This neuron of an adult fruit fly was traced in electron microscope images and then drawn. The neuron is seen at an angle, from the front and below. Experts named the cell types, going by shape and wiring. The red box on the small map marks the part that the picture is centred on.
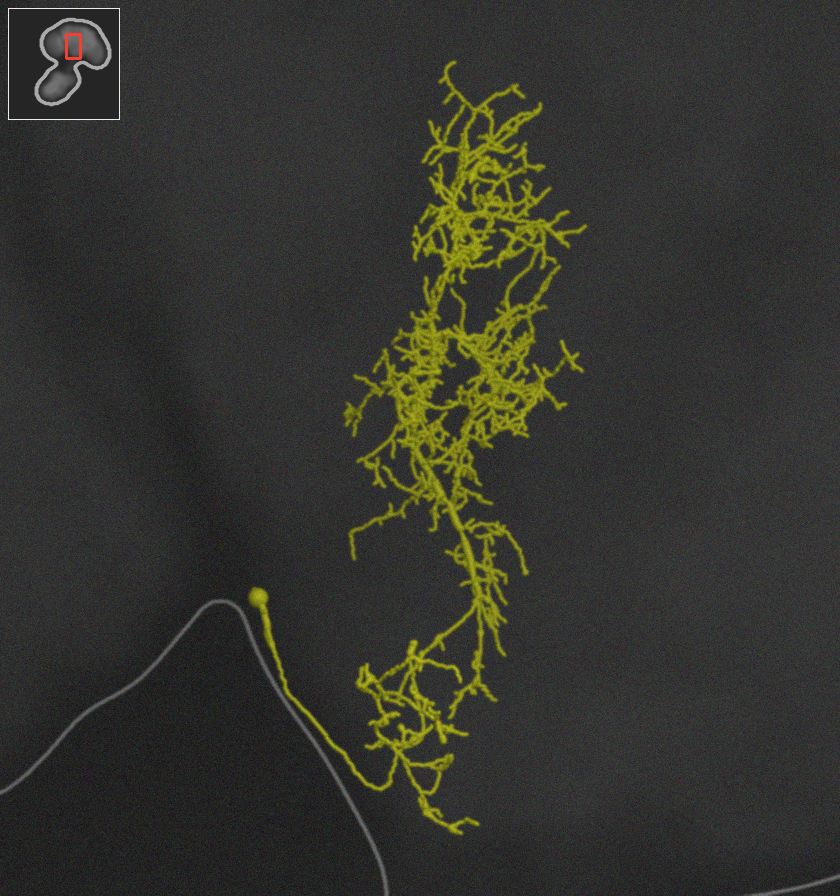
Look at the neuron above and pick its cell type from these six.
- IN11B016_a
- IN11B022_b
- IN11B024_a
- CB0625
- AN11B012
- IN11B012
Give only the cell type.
CB0625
